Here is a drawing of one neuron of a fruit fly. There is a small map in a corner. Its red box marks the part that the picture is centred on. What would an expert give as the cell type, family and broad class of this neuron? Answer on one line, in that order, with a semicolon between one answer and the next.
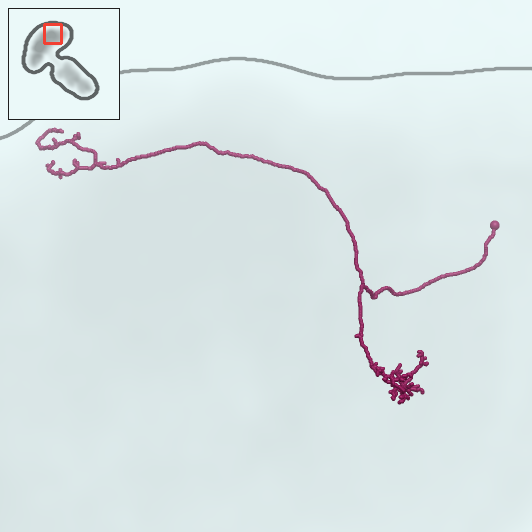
LC10e; hemilineage VPNd2; visual projection neuron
